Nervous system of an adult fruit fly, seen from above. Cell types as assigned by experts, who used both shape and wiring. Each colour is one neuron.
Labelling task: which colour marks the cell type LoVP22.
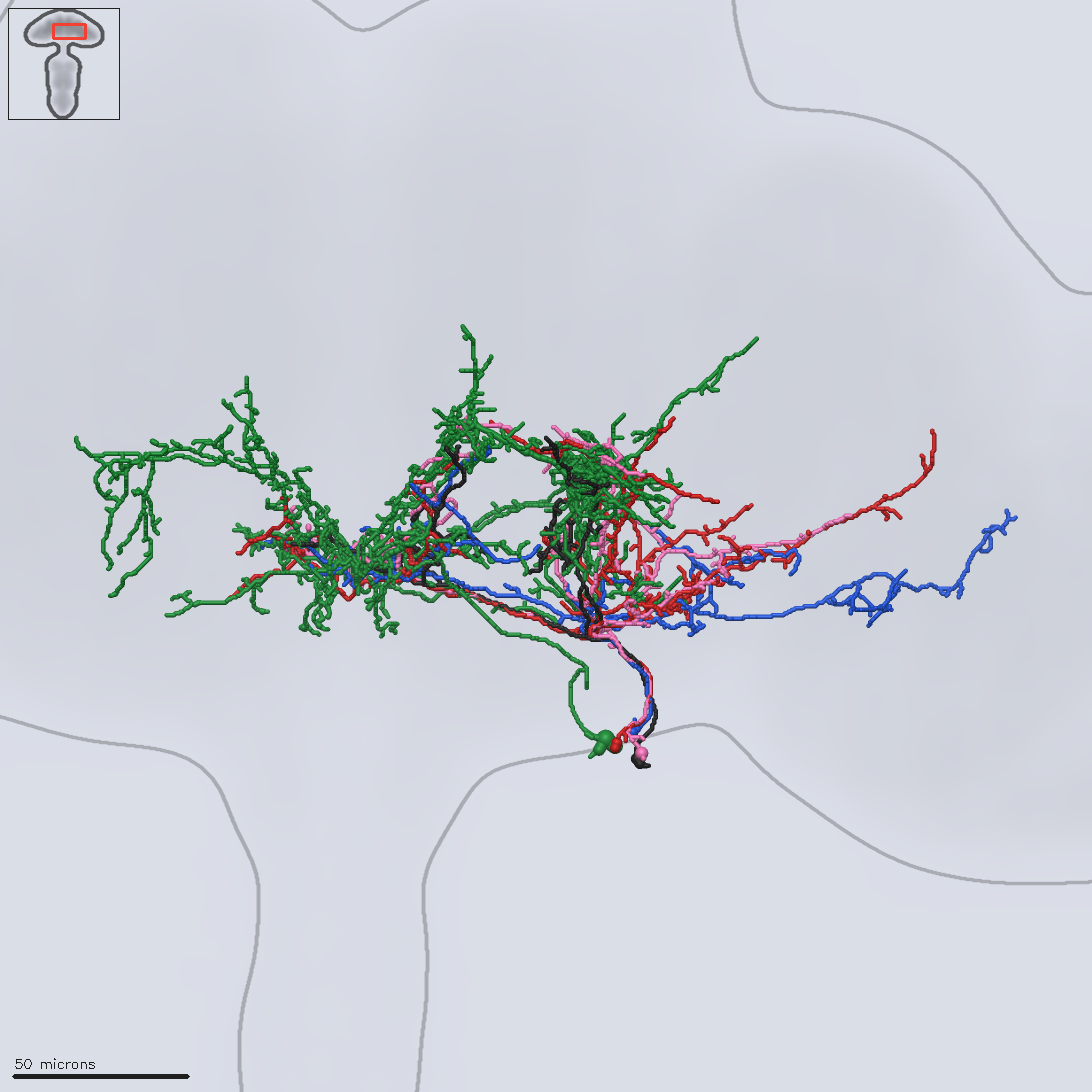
blue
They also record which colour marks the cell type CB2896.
red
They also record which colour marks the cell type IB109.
green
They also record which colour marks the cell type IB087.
pink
